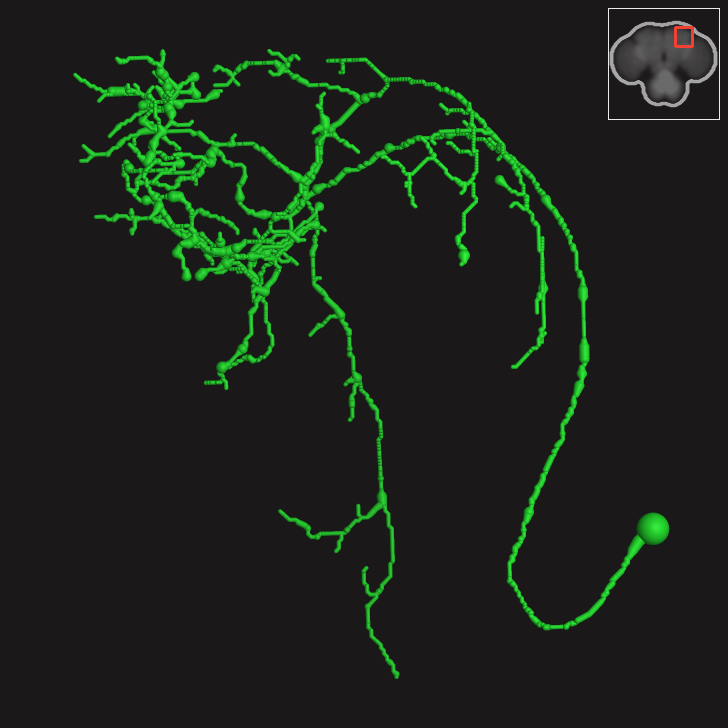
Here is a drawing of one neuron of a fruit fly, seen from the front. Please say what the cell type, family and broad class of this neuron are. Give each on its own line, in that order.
SLP078
hemilineage SLPav2
central-brain intrinsic neuron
